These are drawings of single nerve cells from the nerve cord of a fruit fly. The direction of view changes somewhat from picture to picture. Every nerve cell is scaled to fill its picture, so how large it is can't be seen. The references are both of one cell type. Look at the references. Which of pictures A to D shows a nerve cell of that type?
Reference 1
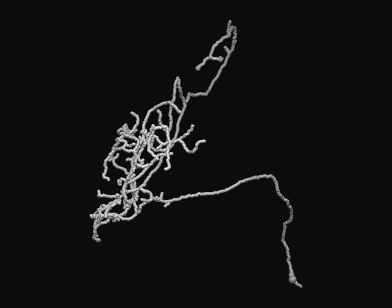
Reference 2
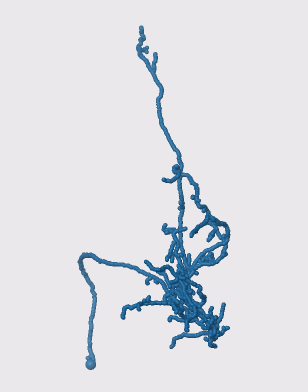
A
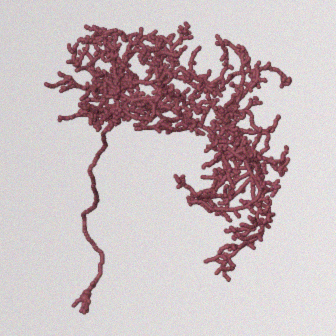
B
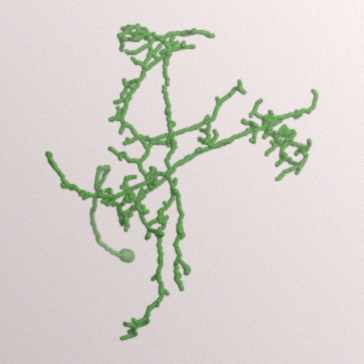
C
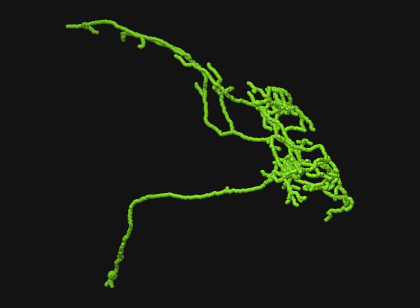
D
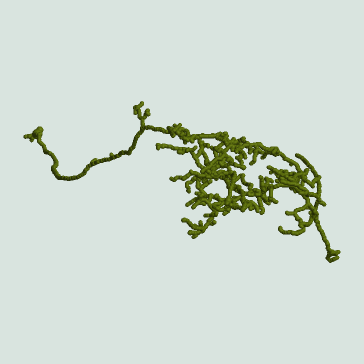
C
